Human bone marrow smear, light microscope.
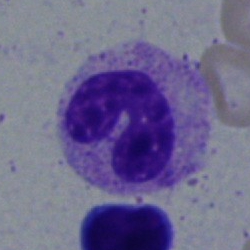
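Band neutrophil in a stained bone marrow smear. The nucleus is deeply indented, giving a curved, horseshoe-like form, and its chromatin is dark purple and coarsely clumped. Plentiful pale lilac cytoplasm holds fine pinkish-purple granules scattered throughout.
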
